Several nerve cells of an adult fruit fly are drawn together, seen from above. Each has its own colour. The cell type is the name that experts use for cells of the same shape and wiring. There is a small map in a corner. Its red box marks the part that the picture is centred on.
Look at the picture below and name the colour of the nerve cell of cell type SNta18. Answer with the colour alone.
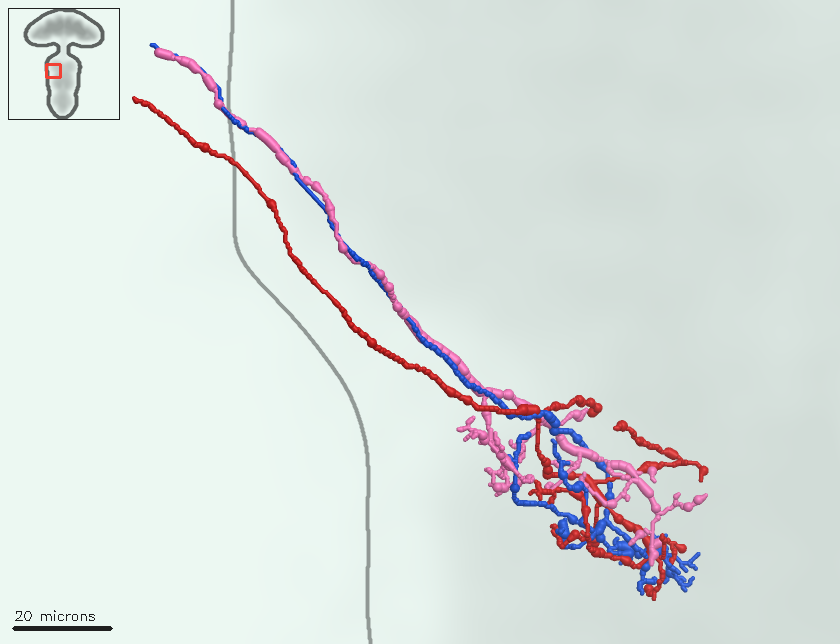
blue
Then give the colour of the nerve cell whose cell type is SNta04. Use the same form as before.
pink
